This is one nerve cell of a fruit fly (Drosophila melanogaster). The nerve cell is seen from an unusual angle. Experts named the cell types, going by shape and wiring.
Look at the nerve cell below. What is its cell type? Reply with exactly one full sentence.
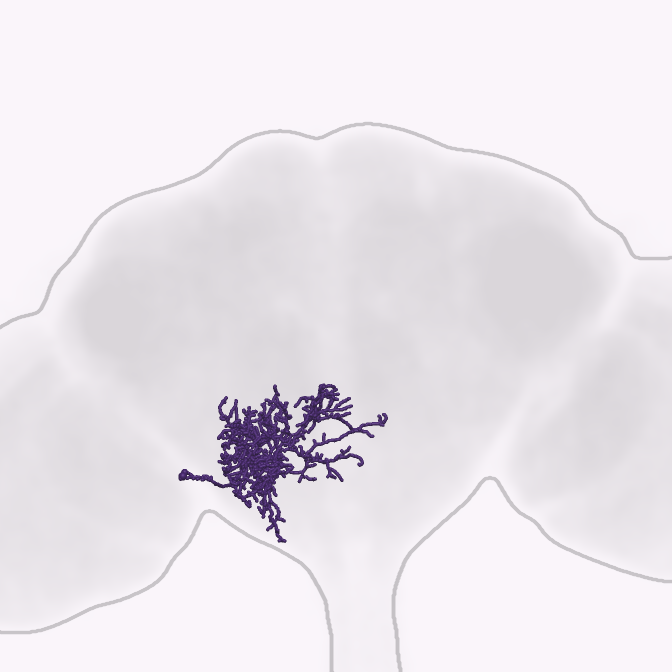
As for cell type, this neuron is GNG131.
